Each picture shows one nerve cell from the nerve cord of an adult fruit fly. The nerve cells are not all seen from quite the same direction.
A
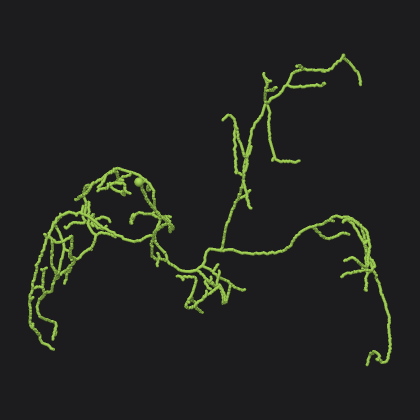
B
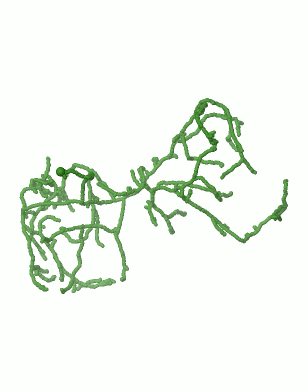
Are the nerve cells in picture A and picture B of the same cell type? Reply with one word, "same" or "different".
different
